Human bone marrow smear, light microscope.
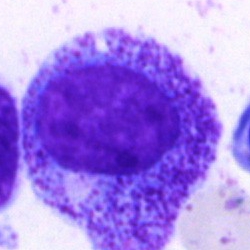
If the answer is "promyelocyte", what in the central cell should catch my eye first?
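Two features agree with the name. The nucleus sits in the upper part of the cell, with more cytoplasm below than above, placing it away from the middle.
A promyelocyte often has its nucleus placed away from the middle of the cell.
The cytoplasm is packed with numerous coarse purple granules, and between them it is pale blue.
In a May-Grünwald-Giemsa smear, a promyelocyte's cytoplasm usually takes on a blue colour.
The cell outline is irregular, with a broad bulge extending downward at the bottom.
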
